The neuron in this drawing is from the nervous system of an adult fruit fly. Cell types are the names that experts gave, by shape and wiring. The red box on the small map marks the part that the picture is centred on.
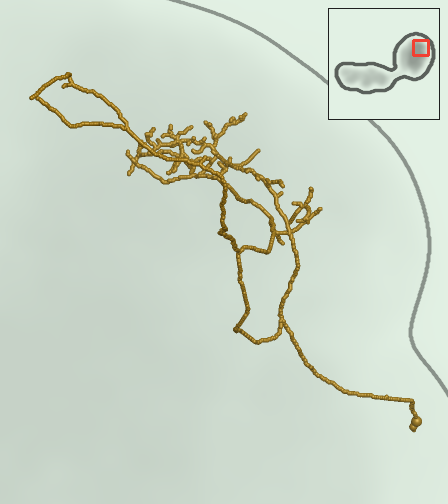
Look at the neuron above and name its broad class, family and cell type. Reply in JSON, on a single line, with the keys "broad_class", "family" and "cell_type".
{"broad_class": "central-brain intrinsic neuron", "family": "hemilineage EBa1", "cell_type": "CB1124"}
